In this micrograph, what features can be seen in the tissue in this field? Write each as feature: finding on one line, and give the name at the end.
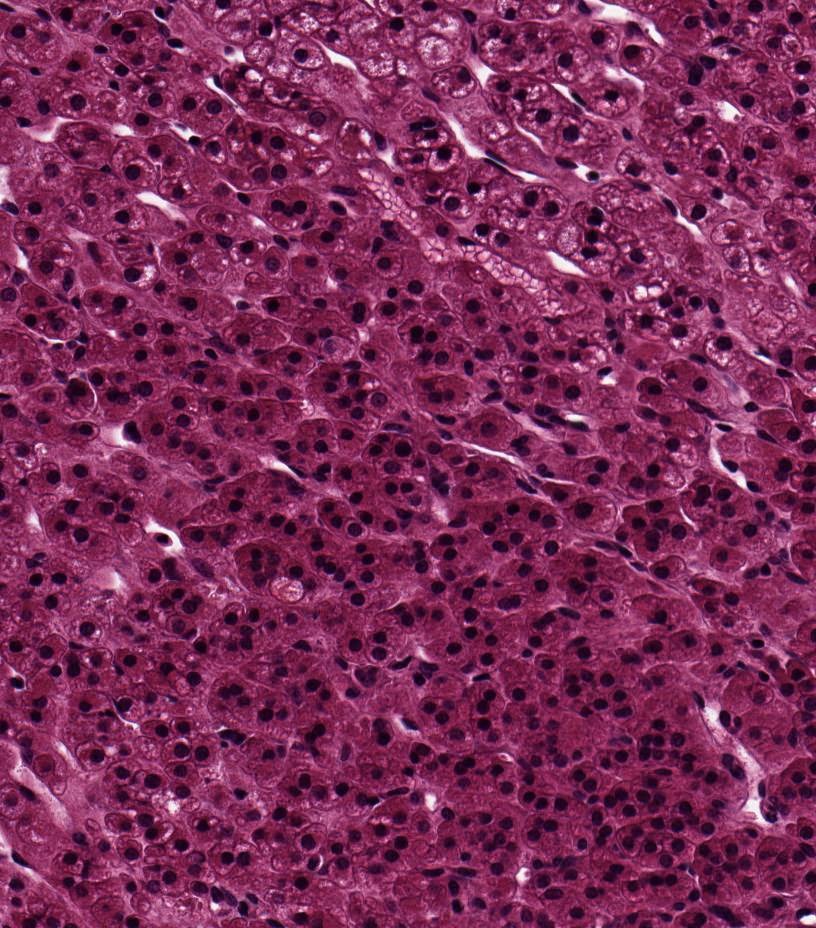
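Arrangement: polygonal cells in cords, running diagonally from upper left to lower right
Cytoplasm: abundant and pink in most cells
Upper half: cells with finely vacuolated, foamy cytoplasm
Lower half: nuclei more crowded, cells more compact
Name: adrenal gland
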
